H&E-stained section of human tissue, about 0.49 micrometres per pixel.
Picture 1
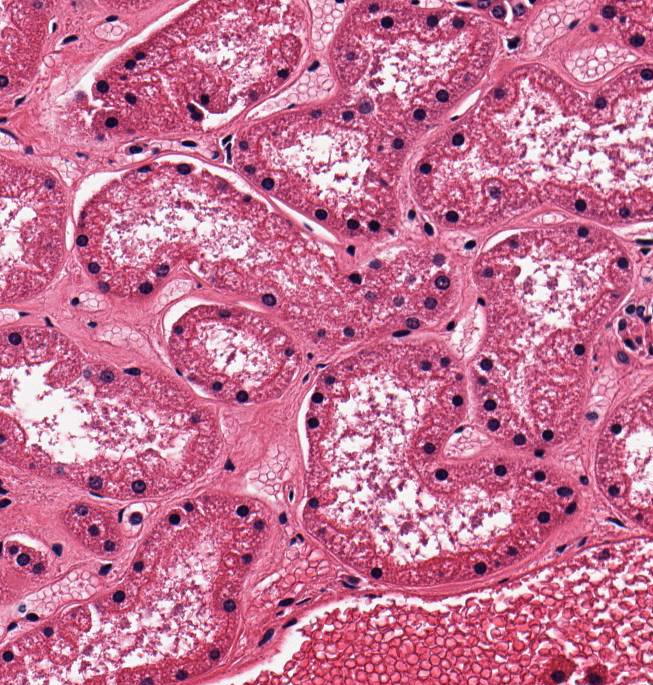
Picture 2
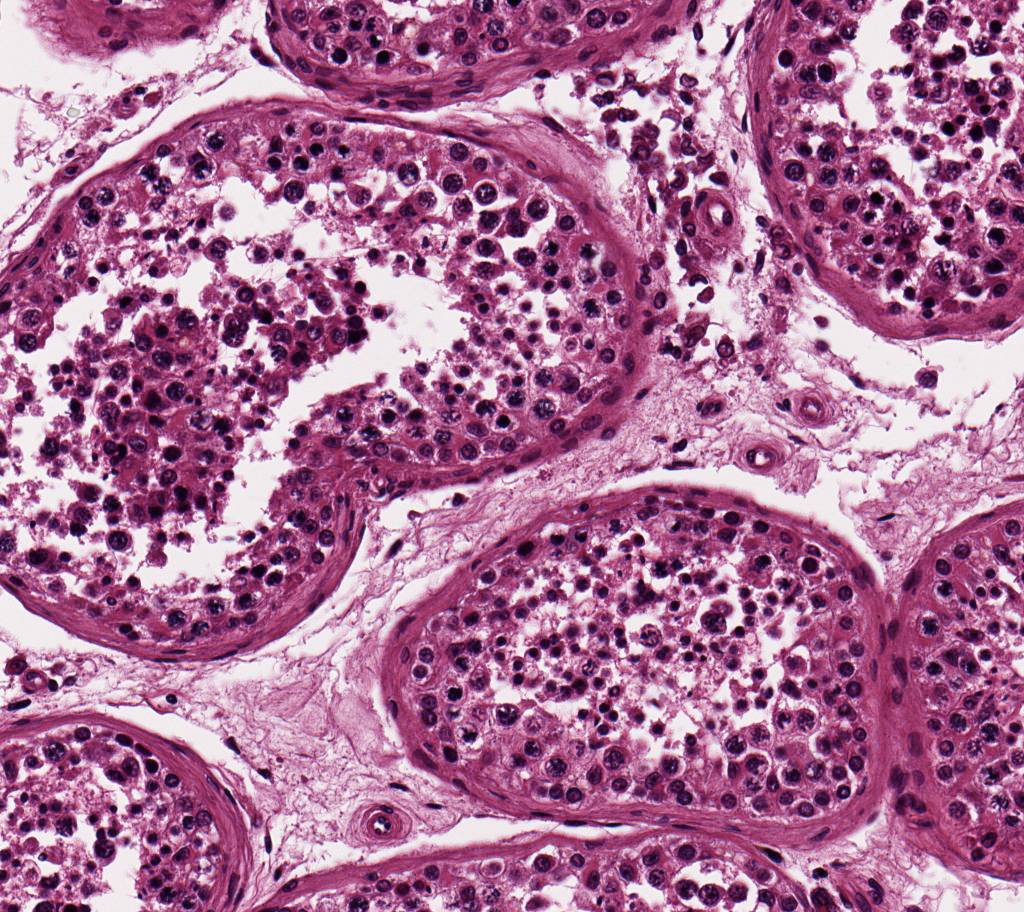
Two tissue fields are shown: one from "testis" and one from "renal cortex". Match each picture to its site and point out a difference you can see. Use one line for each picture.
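Picture 1 – renal cortex. Each tubule is lined by a single layer of cuboidal to low columnar epithelial cells.
Picture 2 – testis. The tubules are packed with many layers of rounded cells rather than lined by a single epithelial layer.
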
